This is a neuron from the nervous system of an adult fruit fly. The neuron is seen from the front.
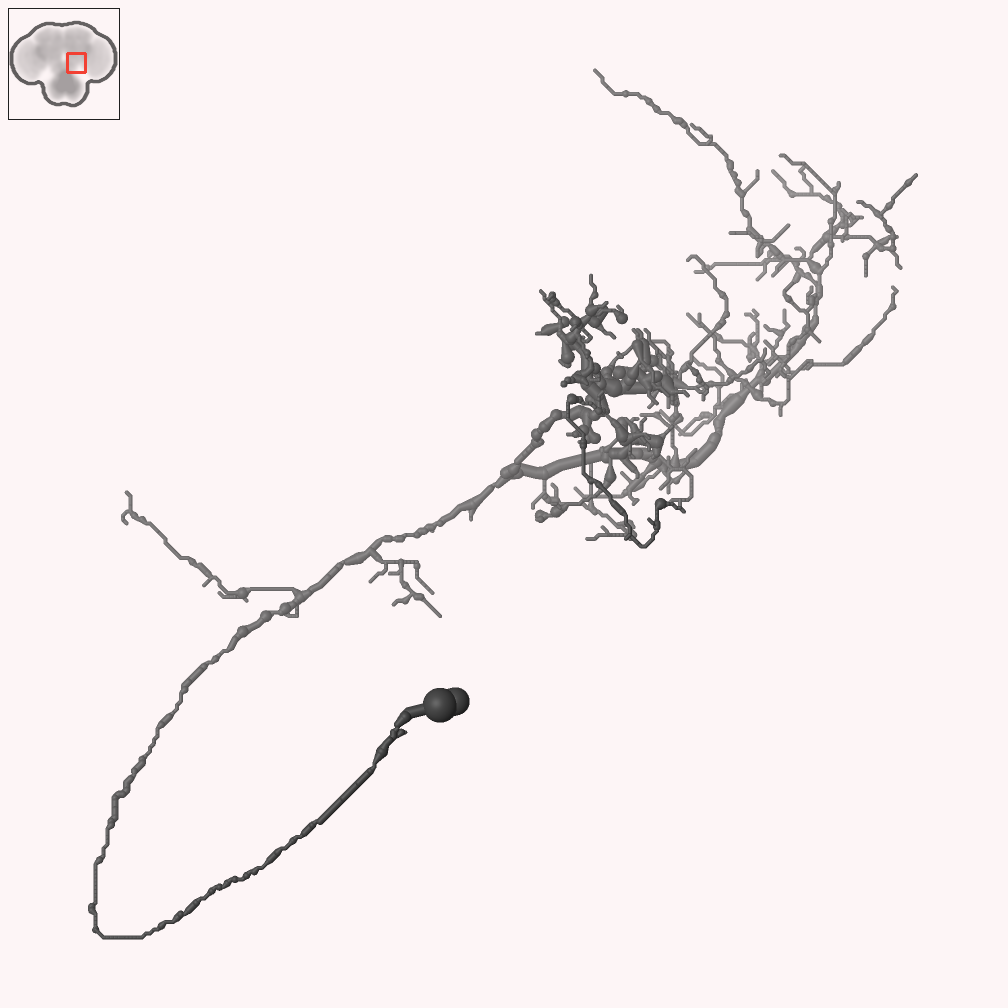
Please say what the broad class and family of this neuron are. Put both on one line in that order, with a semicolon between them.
central-brain intrinsic neuron; hemilineage MD3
